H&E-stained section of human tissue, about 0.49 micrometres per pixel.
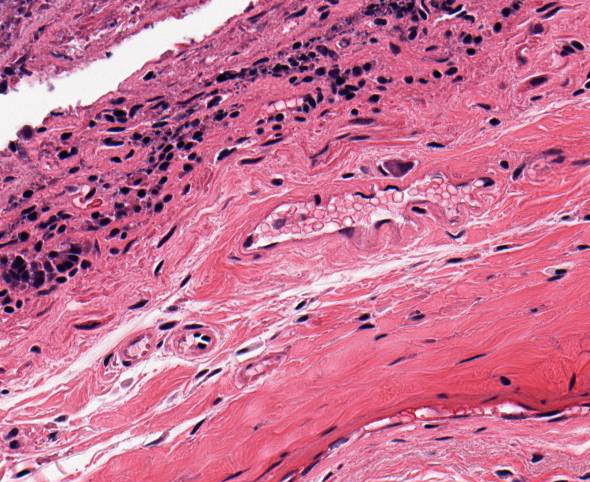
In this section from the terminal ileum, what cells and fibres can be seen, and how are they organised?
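First, along the upper left lies a dense cluster of small, round, dark-staining lymphocyte nuclei. Second, the collagen elsewhere holds only sparse, slender spindle-shaped fibroblast nuclei. Third, small vessels cut in cross-section sit among collagen bundles in the lower left. Finally, no epithelial lining appears anywhere.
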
